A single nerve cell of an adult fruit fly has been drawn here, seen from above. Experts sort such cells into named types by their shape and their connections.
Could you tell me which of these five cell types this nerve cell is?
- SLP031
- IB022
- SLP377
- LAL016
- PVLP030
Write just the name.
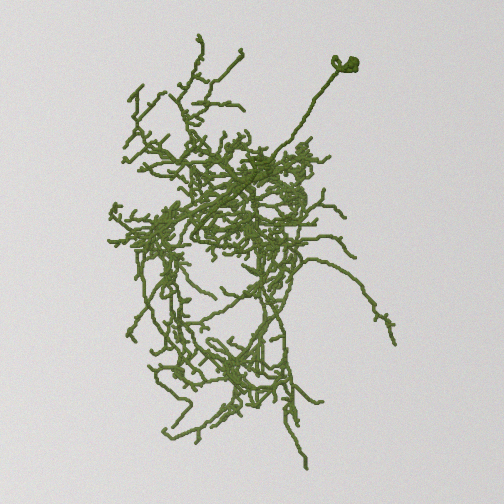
LAL016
